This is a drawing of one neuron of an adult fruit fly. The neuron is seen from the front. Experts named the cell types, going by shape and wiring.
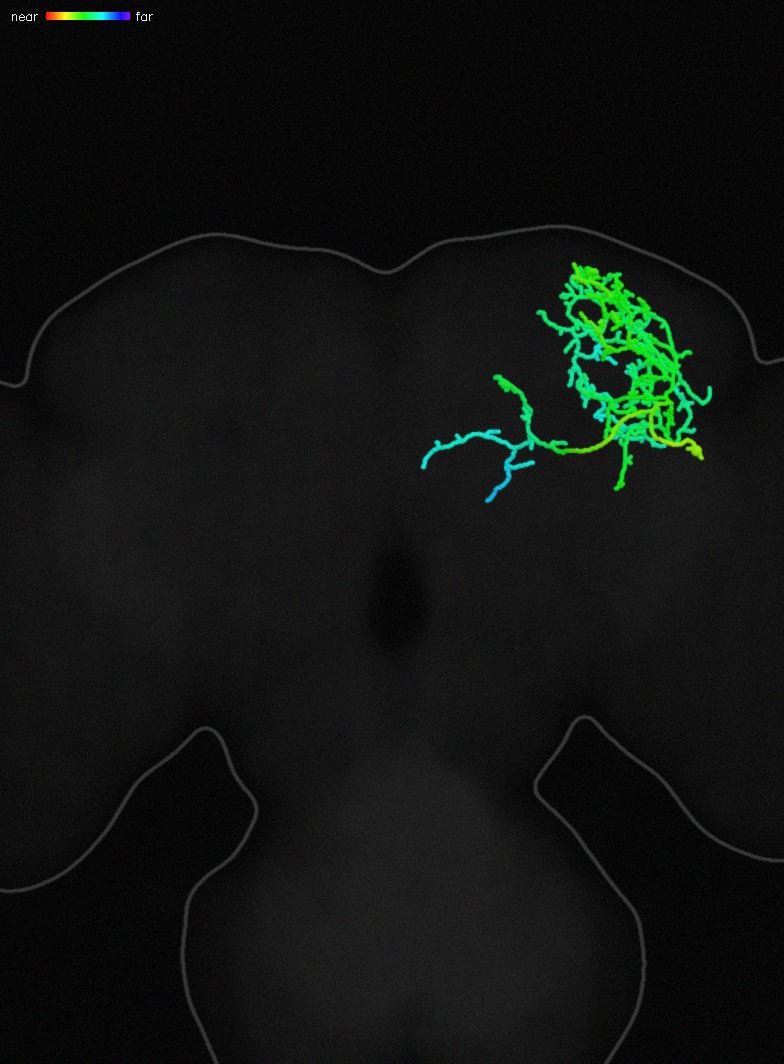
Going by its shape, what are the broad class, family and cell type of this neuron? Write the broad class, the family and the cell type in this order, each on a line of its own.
central-brain intrinsic neuron
hemilineage SLPa&l1_anterior
CL077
